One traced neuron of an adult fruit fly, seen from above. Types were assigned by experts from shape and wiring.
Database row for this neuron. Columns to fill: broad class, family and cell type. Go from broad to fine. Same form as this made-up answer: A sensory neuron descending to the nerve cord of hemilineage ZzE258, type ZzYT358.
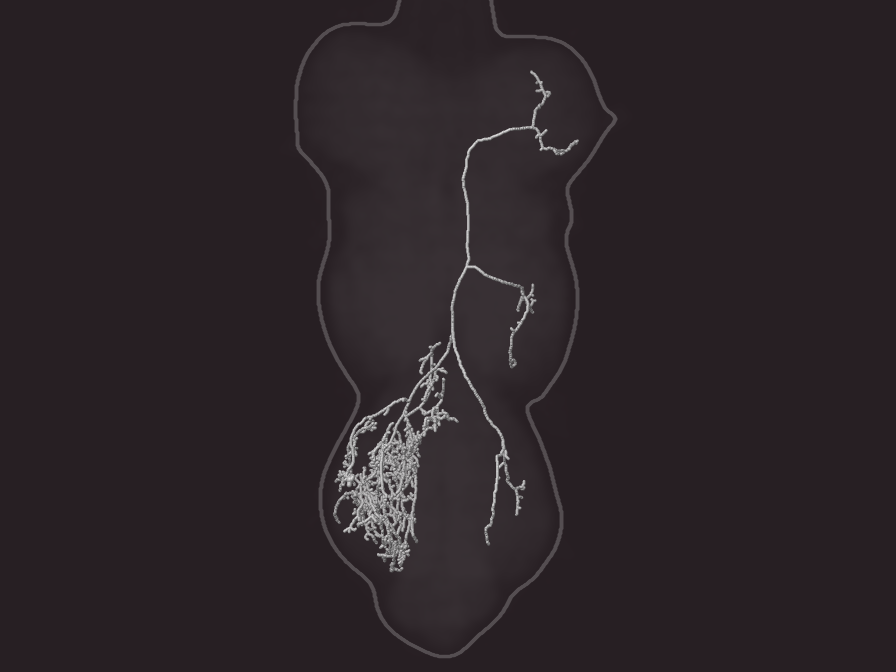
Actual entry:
A nerve-cord intrinsic neuron of hemilineage 18B, type IN18B005.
